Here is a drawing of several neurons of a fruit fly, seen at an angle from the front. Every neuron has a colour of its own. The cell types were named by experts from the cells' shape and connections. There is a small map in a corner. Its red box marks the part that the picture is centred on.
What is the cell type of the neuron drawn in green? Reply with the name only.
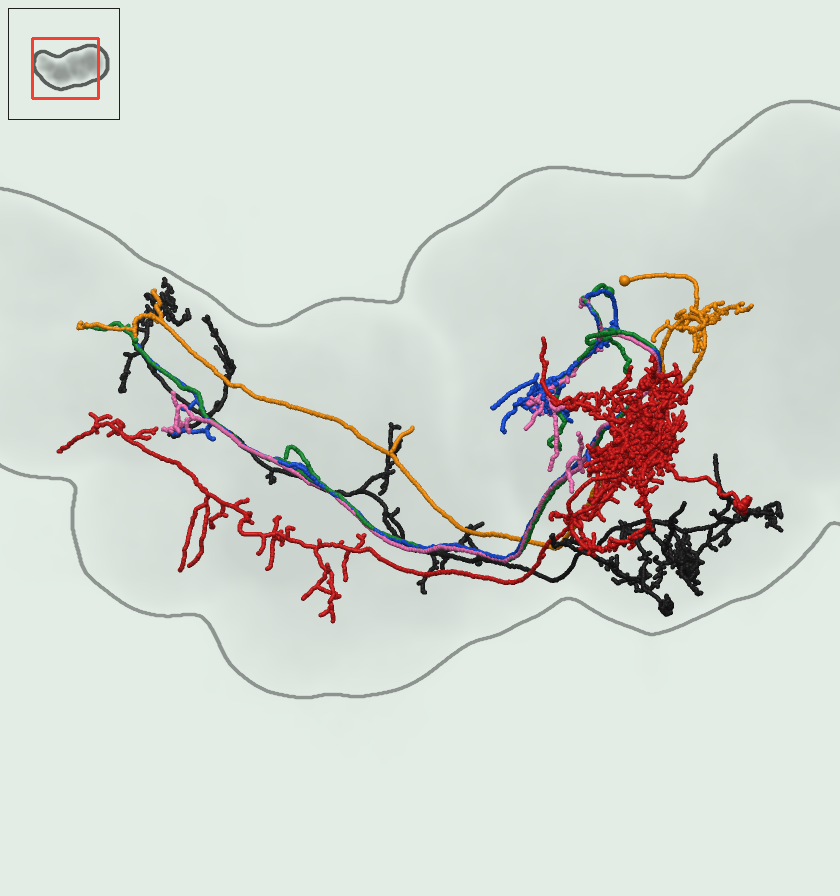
DNpe018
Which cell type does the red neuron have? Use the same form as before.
DNbe003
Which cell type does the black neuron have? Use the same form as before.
DNg21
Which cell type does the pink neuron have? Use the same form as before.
DNpe008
